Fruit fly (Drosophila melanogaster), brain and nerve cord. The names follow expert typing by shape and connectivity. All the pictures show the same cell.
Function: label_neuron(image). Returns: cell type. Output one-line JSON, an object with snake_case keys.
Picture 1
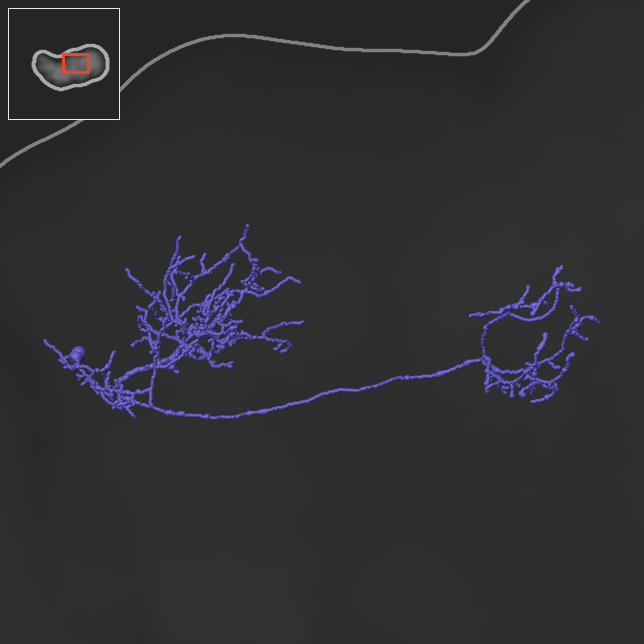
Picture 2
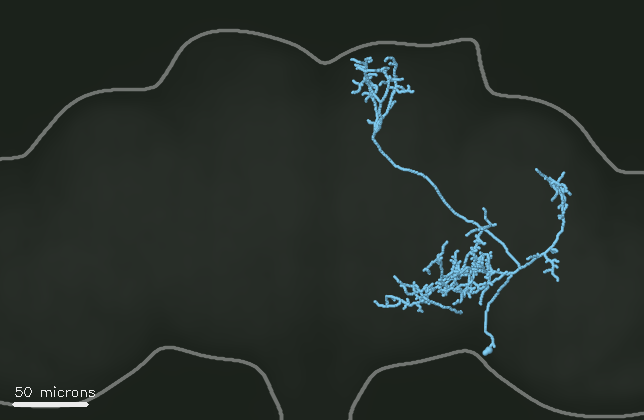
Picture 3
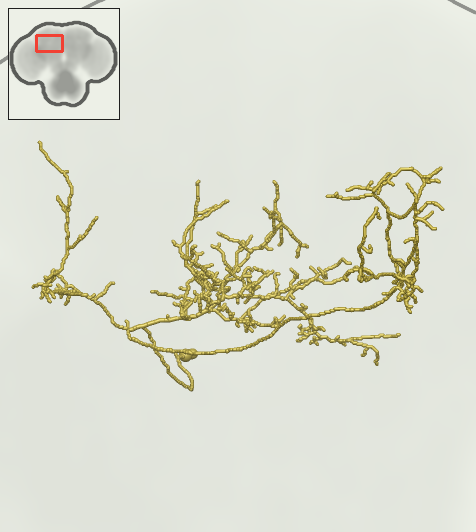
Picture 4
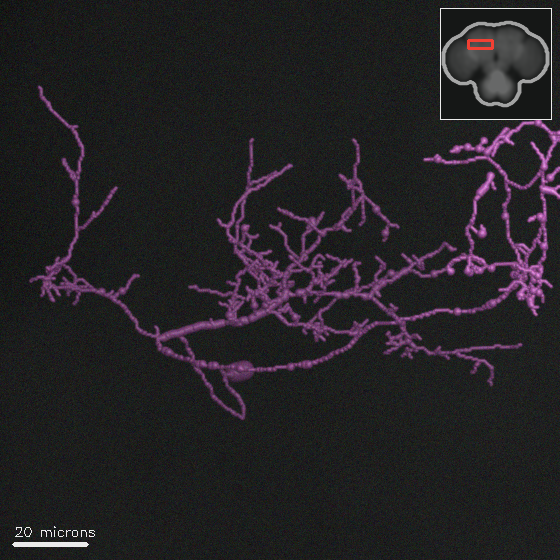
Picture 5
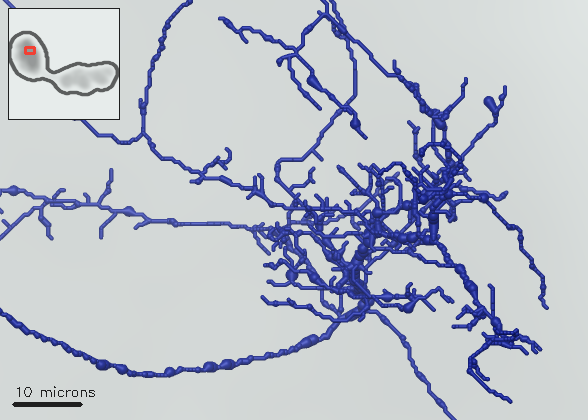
{"cell_type": "PLP162"}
